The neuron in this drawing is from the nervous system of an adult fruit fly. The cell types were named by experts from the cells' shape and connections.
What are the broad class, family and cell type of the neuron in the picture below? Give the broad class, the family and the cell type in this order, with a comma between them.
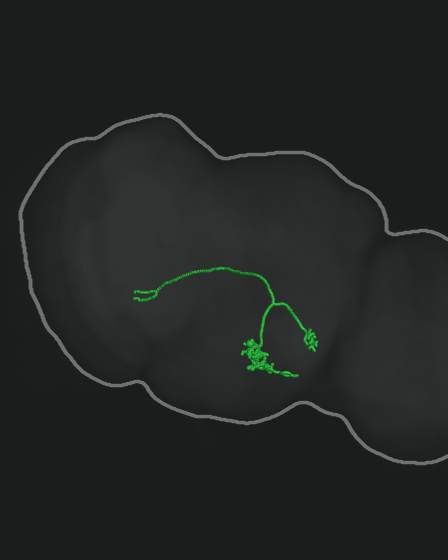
central-brain intrinsic neuron, hemilineage ALl1_ventral, SAD057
